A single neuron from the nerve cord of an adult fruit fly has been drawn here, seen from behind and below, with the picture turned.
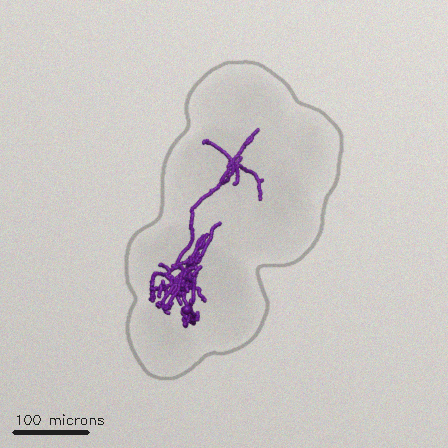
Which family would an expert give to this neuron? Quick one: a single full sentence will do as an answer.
The neuron has the family hemilineage 27X.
